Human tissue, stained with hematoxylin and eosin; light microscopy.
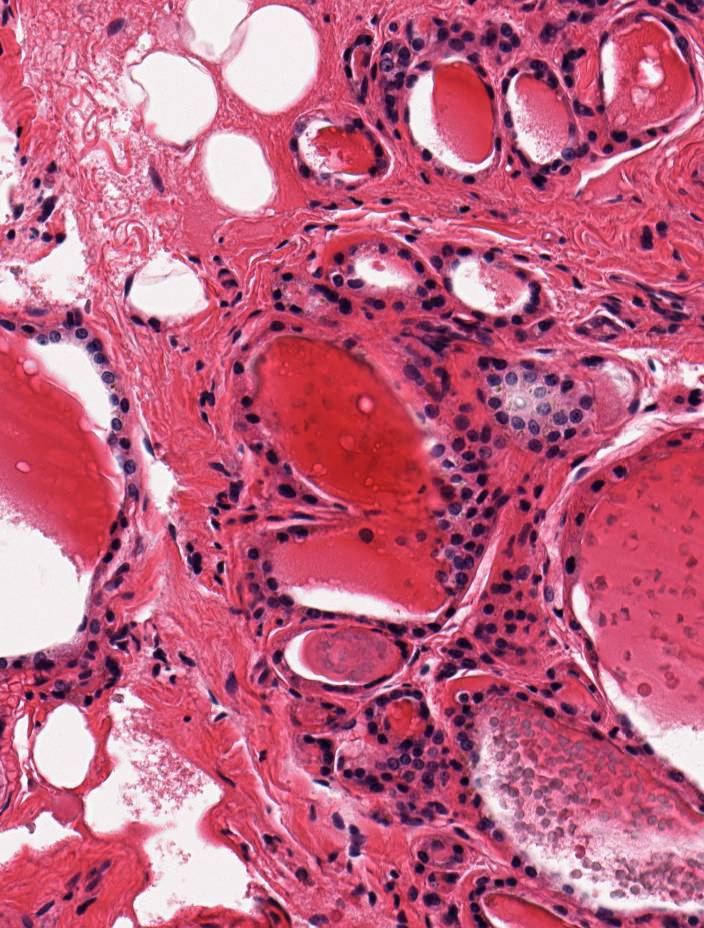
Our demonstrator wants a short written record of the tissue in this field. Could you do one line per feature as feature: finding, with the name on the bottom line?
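Follicles: round to oval, widely varying in size, scattered across the whole field within stroma
Lumina: most filled with homogeneous bright pink material
Lining: single layer of flattened to cuboidal cells
Nuclei: small, round, dark
Contents of some lumina: many loosely scattered rounded cells in paler material, clearest in the large lumen at lower right
Name: thyroid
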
